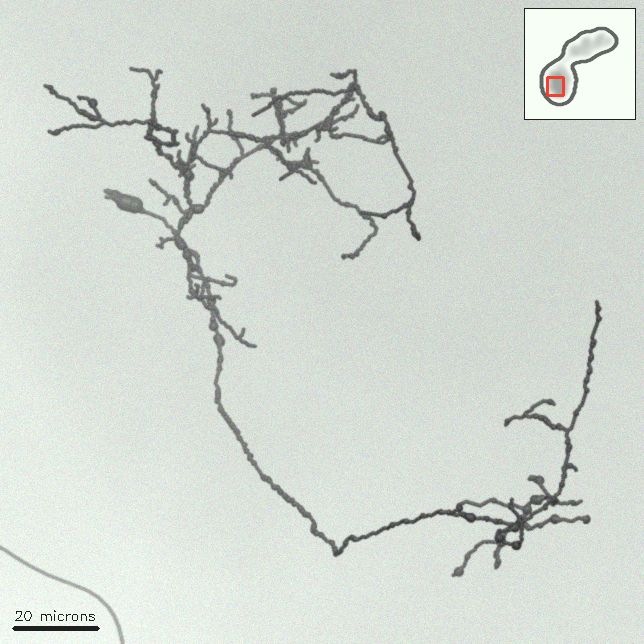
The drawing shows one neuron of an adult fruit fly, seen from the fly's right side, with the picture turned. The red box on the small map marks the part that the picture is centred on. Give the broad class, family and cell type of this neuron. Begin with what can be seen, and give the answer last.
By the scale bar it is about 130 microns wide in this view. The picture shows dozens of branch ends. Its broad class is central-brain intrinsic neuron. The family is hemilineage VLPl&p2_lateral. It is of cell type AVLP149.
